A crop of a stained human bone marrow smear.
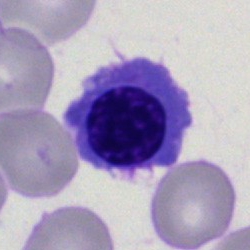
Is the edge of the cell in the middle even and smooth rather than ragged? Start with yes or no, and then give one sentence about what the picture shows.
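No. The cell outline is irregular and ragged rather than smooth.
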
